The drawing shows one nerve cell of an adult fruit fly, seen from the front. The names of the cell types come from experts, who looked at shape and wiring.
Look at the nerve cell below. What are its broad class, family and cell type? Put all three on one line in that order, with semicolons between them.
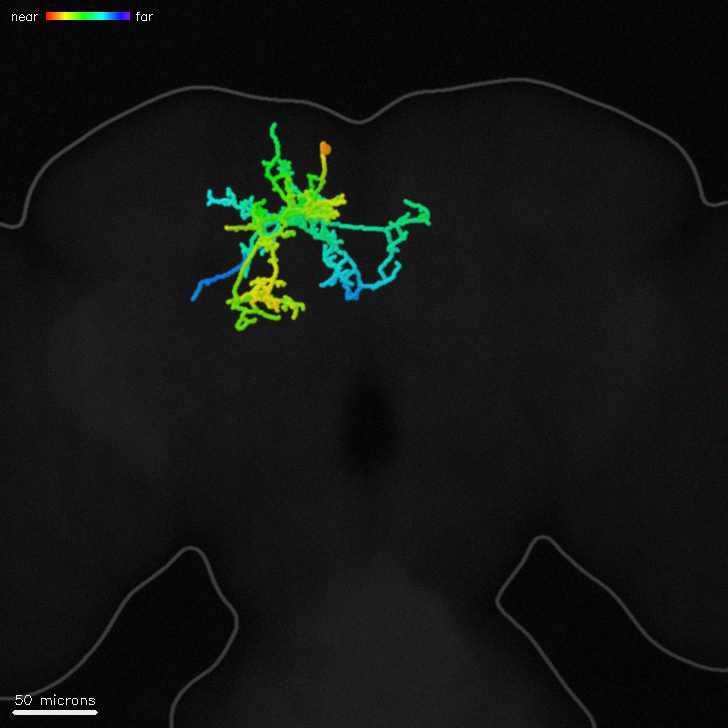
central-brain intrinsic neuron; hemilineage SMPad2; SMP057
